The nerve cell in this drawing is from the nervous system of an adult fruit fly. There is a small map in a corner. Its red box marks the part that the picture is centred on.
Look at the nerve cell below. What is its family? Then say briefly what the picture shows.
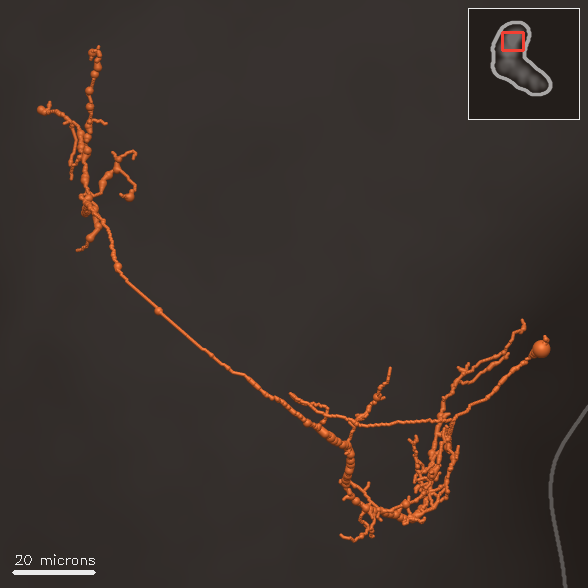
Its family is hemilineage PSp1. This is a central-brain intrinsic neuron. Its cell body lies on the right of the picture. By the scale bar it is about 130 microns wide in this view. Dozens of branch ends can be seen.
